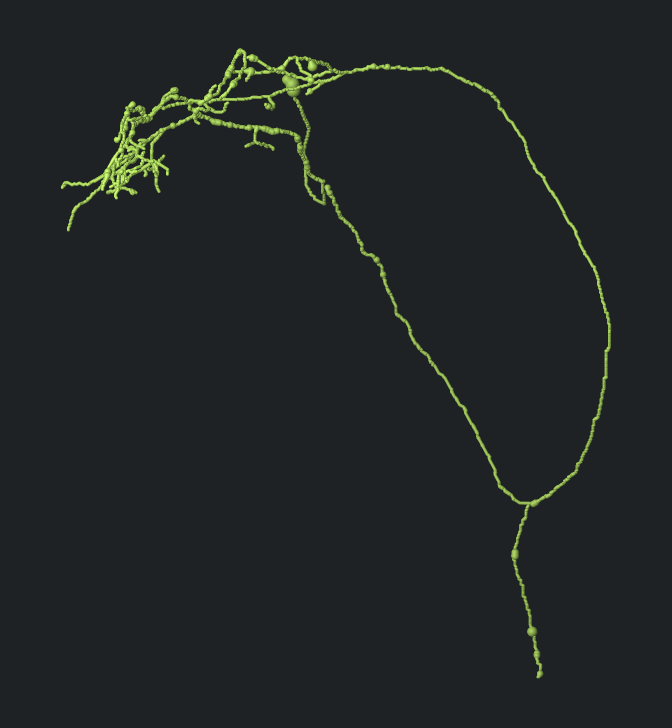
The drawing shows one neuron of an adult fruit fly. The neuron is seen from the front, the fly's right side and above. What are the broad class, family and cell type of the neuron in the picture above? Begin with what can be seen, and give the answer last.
Its cell body lies at the top of the picture. The picture shows dozens of branch ends. This is a central-brain intrinsic neuron. The family is hemilineage DM2_central. It is of cell type CB4128.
